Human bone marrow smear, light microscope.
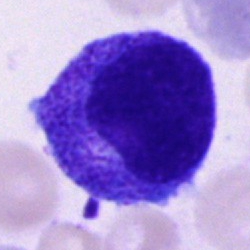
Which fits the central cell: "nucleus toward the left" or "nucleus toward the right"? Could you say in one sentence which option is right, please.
The nucleus is placed toward the right, whether upper, middle or lower.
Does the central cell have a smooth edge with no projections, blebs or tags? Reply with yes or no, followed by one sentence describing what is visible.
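No. The cell is roughly round with a slightly irregular, ragged border.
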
